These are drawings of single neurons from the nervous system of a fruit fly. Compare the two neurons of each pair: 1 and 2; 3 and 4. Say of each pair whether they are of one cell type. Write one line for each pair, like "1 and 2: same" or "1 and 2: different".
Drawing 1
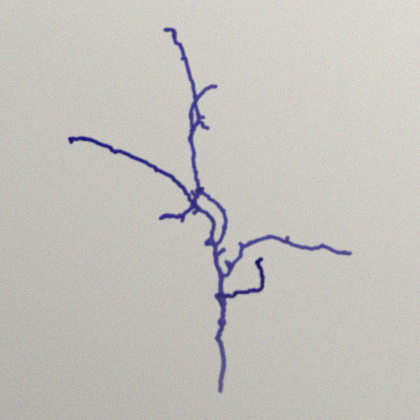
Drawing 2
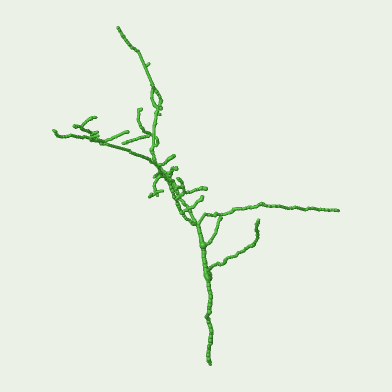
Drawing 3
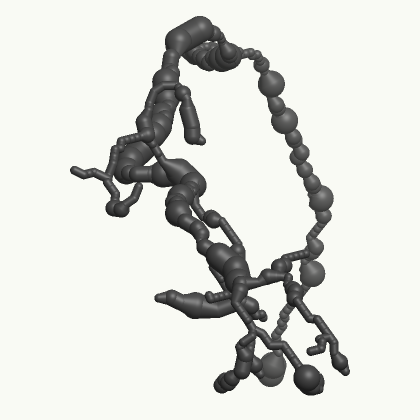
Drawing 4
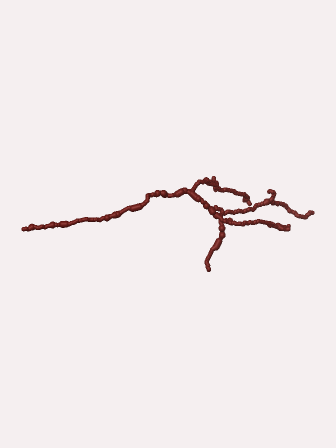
1 and 2: same
3 and 4: different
